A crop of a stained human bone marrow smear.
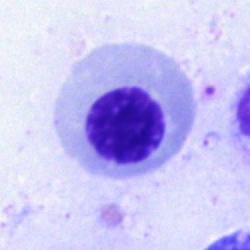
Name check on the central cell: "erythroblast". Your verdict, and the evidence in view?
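The cell outline is round and smooth. The nucleus sits off-centre towards the bottom; its chromatin is dark purple and coarsely clumped, with small paler patches between. A wide rim of pale greyish blue cytoplasm surrounds it, with no visible granules.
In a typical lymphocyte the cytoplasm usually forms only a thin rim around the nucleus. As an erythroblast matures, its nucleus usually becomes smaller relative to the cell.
The wide rim here weighs against lymphocyte and agrees with erythroblast.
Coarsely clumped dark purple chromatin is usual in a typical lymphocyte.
The cell is an erythroblast.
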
